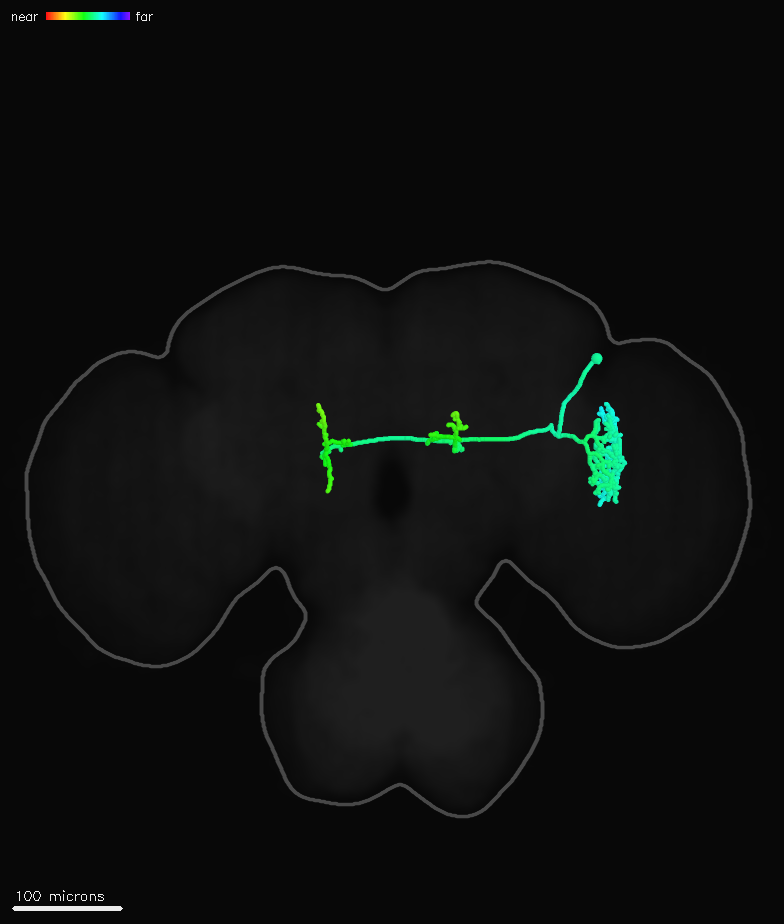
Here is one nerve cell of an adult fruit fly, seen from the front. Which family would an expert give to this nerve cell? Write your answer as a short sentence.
The family is hemilineage VPNp1_lateral.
